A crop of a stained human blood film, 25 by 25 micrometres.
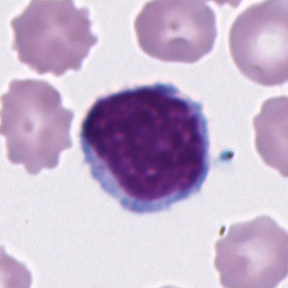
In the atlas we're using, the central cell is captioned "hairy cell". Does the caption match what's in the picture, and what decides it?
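Nucleus: a single rounded, slightly angular mass without lobes, about 11 by 10 micrometres.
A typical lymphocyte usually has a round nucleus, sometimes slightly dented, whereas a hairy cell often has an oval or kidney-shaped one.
This nucleus therefore goes with typical lymphocyte. Chromatin: dark purple, densely packed, coarsely clumped.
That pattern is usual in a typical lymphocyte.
Cytoplasm: a narrow pale blue rim, the nucleus filling about 80% of a cell about 12 micrometres across.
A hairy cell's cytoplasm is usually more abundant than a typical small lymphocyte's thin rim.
The rim here counts against hairy cell. Granules: none distinct.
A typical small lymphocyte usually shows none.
Vacuoles: none; edge: slightly ragged. Verdict: typical lymphocyte, not hairy cell.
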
